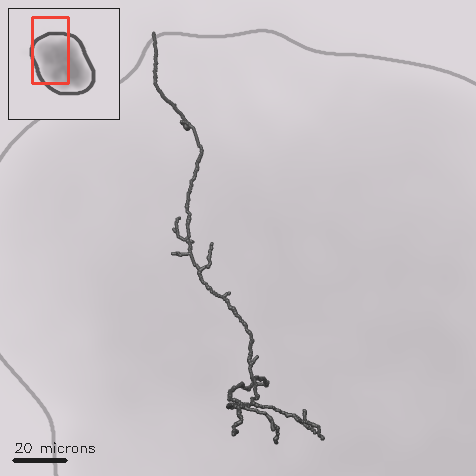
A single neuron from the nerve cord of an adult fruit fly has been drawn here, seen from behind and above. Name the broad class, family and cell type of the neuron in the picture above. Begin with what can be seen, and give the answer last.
No cell body is drawn. By the scale bar it is about 160 microns tall in this view. This is a sensory neuron ascending to the brain. The name of its family is class mechanosensory proprioceptive. Its cell type is SApp08.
